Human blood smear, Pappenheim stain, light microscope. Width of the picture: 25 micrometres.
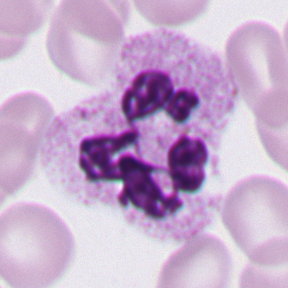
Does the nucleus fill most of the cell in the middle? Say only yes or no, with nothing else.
No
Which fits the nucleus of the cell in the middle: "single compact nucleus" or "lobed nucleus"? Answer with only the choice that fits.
Lobed nucleus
